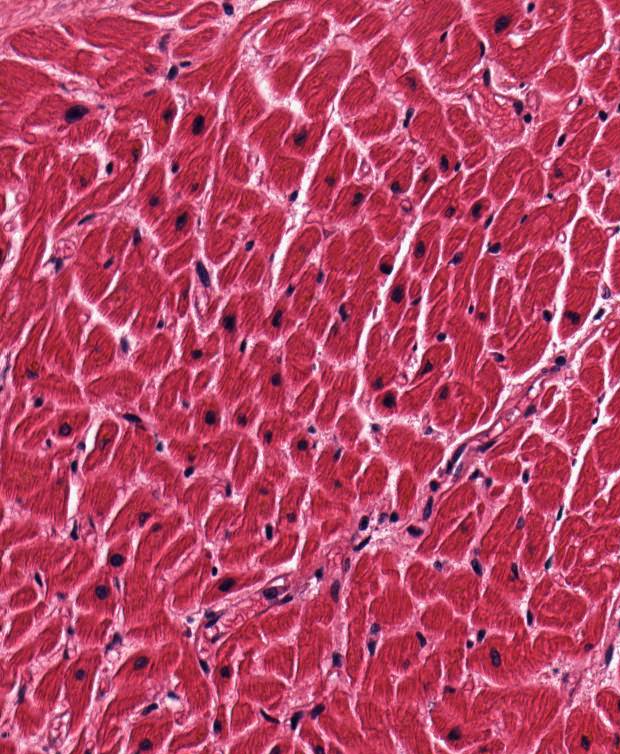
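Left ventricle of the heart. First, muscle fibres fill the whole field, without epithelium or glands. Second, they branch and join in an interlacing network, cut mostly obliquely. Third, their cytoplasm stains deep, uniform red. Last, thin interstitial tissue between them holds small, elongated dark nuclei.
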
